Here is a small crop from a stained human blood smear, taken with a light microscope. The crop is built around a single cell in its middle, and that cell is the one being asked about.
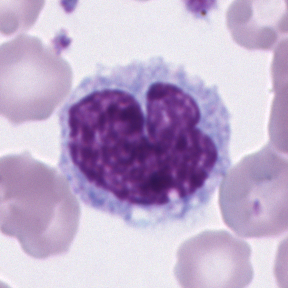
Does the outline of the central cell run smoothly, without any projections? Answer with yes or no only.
No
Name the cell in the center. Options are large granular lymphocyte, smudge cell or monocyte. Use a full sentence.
The middle of this crop is occupied by a monocyte.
